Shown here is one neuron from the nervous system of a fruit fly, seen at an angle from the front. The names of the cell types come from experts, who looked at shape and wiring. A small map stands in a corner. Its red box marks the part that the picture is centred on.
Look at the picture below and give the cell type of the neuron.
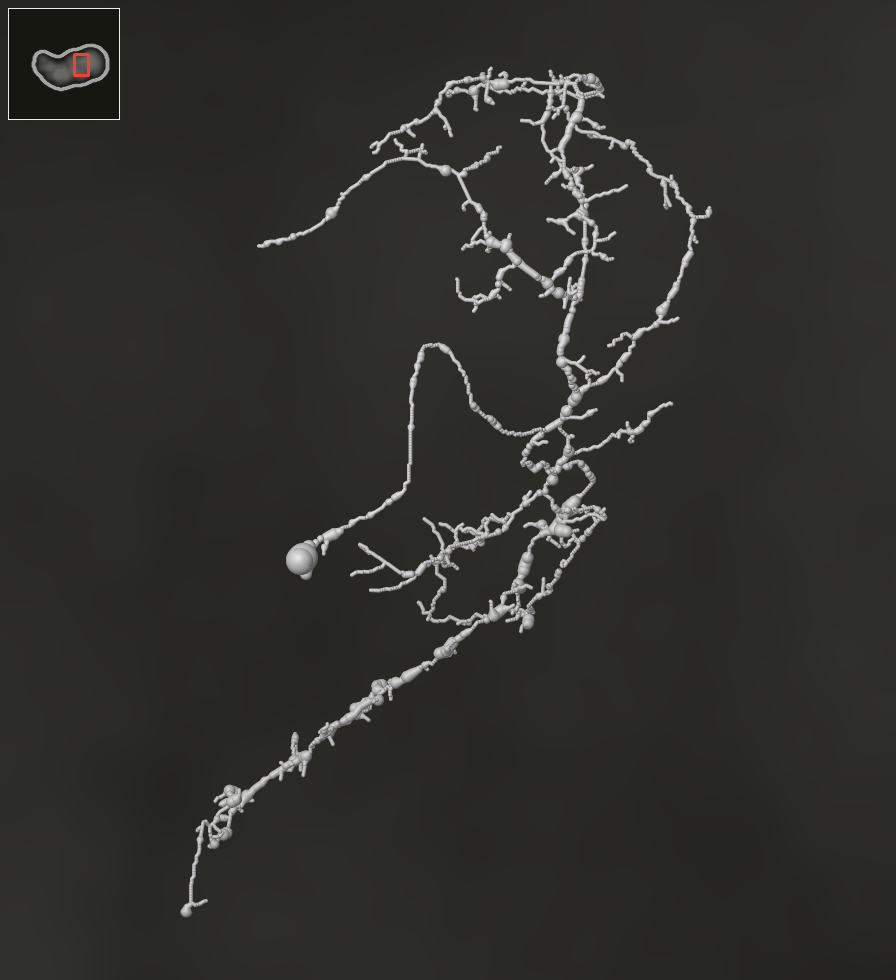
CRE044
